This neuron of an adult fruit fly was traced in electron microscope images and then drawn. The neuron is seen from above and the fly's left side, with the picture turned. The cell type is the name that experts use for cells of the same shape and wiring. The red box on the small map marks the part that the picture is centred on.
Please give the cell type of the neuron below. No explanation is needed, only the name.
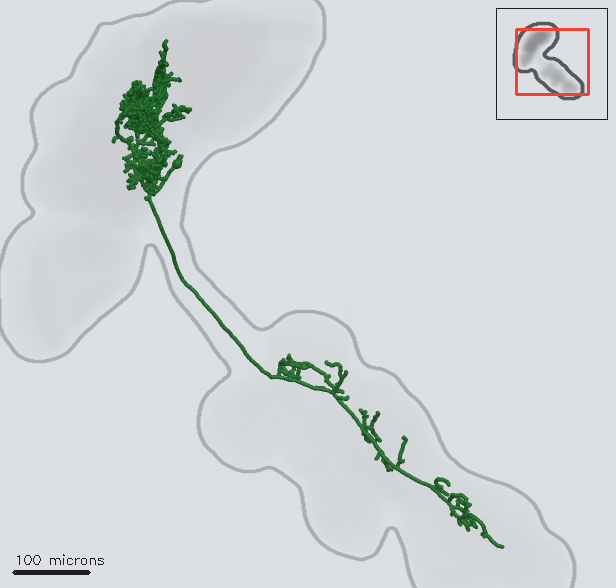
DNge103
